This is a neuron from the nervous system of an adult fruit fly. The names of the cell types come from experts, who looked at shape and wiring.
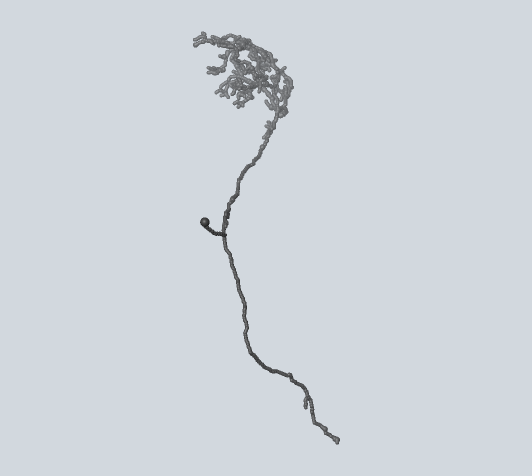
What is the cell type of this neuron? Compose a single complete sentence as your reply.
This neuron is assigned to the cell type LC20a.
